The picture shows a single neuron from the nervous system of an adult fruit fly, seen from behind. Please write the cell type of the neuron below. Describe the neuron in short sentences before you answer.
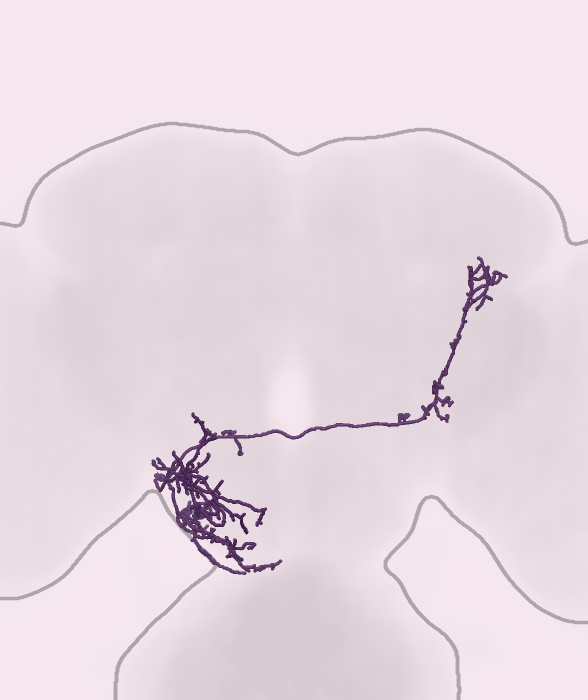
Dozens of branch ends can be seen. In this view it is about as wide as it is tall. It is a central-brain intrinsic neuron. The cell type is GNG461.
